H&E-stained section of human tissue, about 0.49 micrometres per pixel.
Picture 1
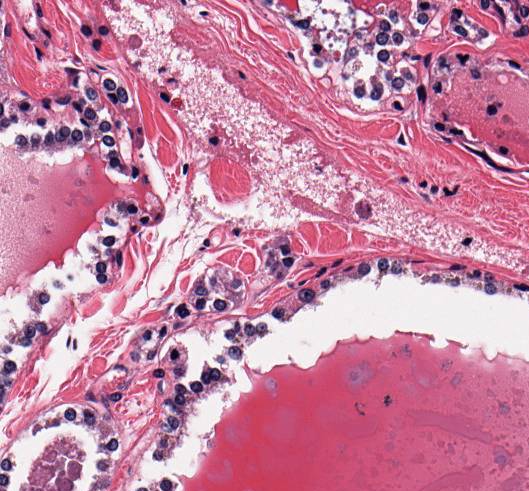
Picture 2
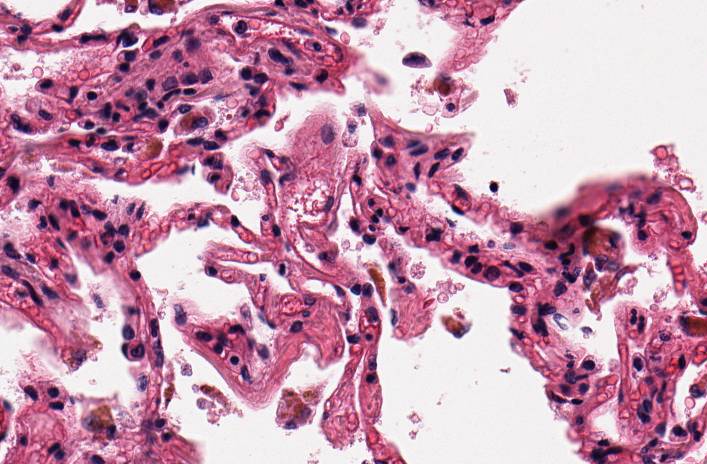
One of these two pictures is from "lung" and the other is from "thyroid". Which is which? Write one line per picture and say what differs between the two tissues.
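Site of picture 1: thyroid. The field is made of rounded spaces filled with homogeneous pink material, and the largest one occupies the lower right.
Site of picture 2: lung. No glands are present in the field.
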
